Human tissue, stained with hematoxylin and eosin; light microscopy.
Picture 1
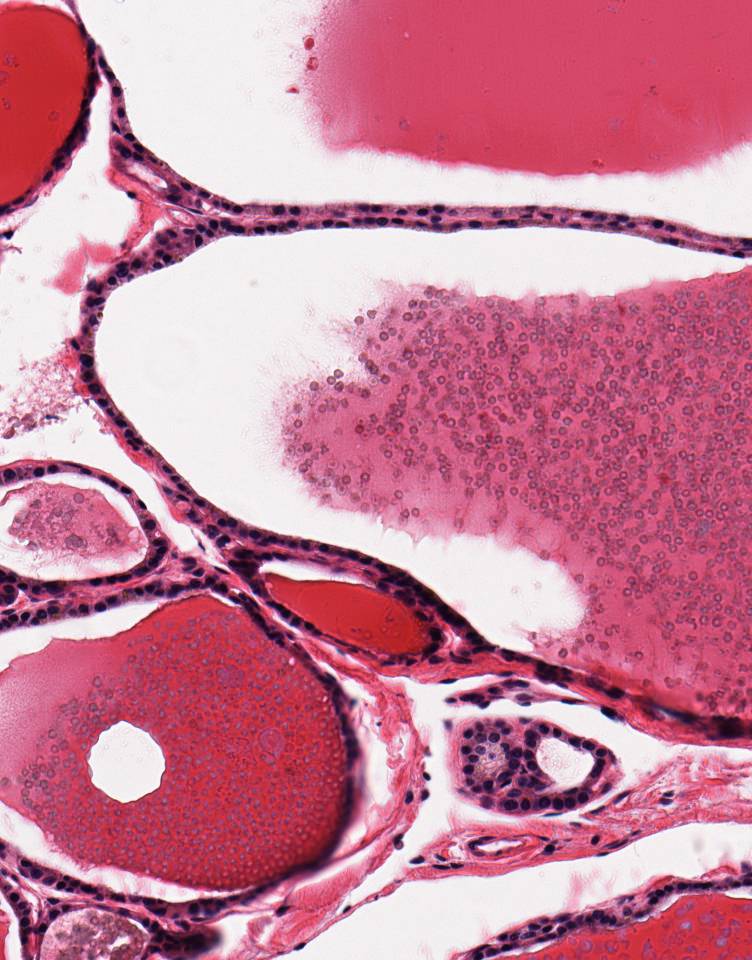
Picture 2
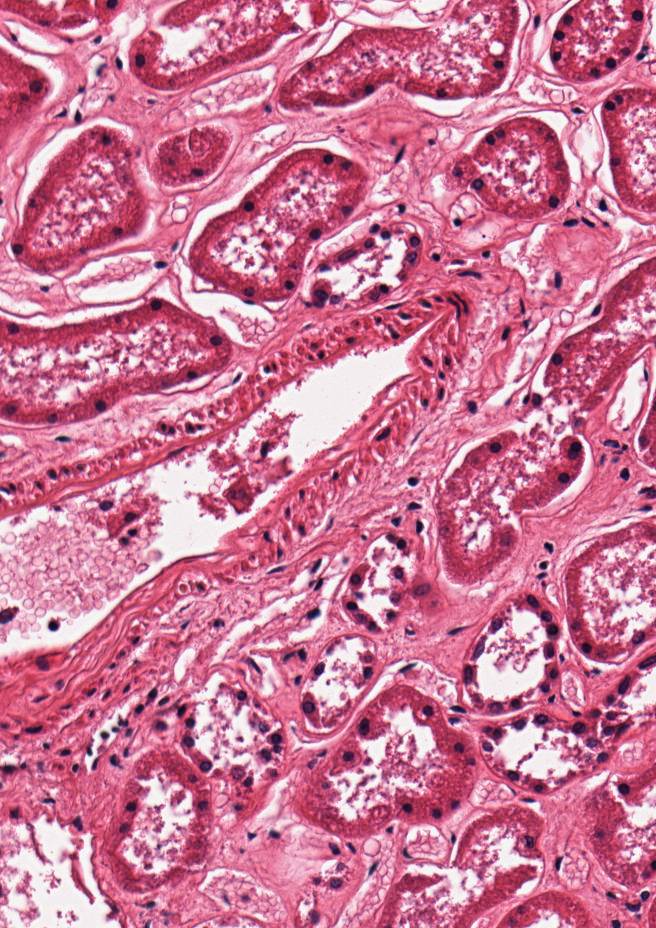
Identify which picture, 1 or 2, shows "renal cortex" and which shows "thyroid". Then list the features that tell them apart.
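Thyroid occupies picture 1; renal cortex occupies picture 2. The thyroid consists of closed, rounded to elongated follicles of widely varying size, separated by thin septa. Large follicles have a single layer of flattened cells with dark, compressed nuclei; a small one at lower centre right has cuboidal cells around a small lumen. The renal cortex is packed with closely set tubules cut in cross and oblique section, lined by one layer of cuboidal to low columnar cells with abundant pink granular cytoplasm and round, dark, widely spaced nuclei set toward the cell base.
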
